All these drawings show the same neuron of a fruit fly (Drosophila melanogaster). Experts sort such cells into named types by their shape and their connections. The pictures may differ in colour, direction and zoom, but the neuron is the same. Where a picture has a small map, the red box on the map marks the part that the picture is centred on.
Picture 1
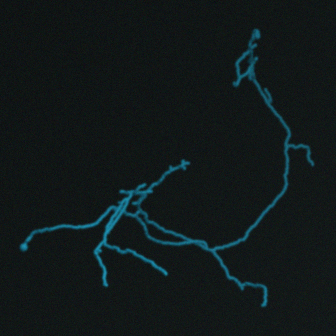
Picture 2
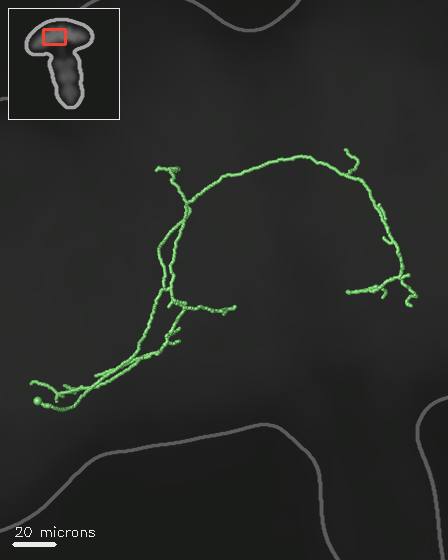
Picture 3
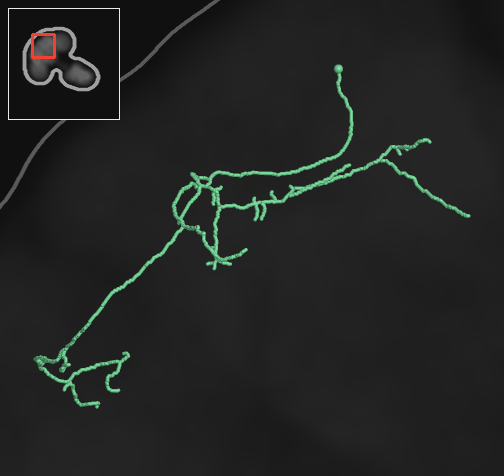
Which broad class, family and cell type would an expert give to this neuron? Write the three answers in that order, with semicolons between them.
central-brain intrinsic neuron; hemilineage DL1_dorsal; ATL013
